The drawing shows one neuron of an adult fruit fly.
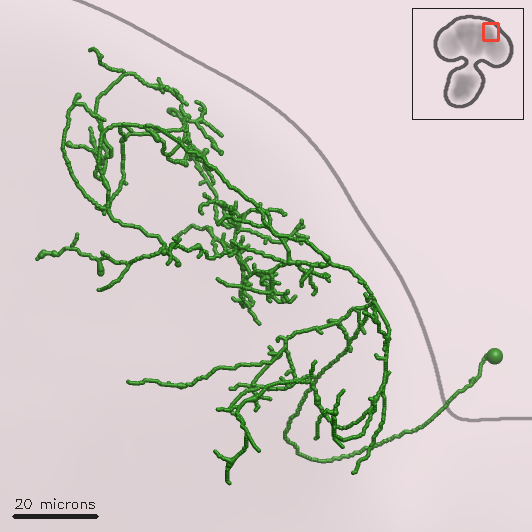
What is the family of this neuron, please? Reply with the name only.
hemilineage VPNl&d1_dorsal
